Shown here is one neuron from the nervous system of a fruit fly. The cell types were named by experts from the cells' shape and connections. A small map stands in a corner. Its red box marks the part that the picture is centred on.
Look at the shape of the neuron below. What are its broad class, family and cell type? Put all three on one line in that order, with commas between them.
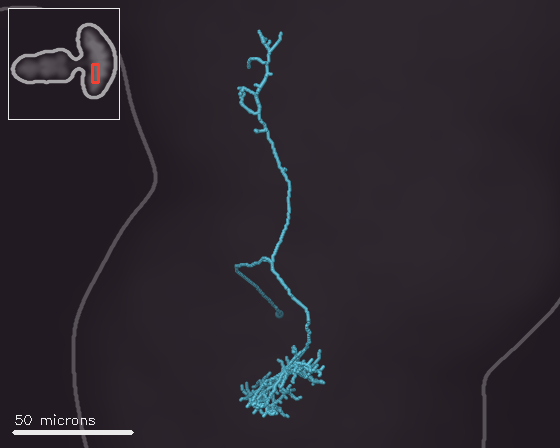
visual projection neuron, hemilineage VPNd1, LC22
